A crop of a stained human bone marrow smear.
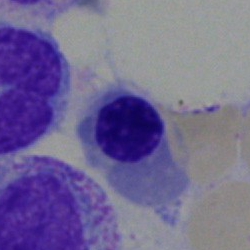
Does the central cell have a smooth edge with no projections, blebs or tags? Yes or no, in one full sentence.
No, it is a rough edge, not a smooth one, that bounds the cell.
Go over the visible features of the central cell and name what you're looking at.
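Dense, dark purple chromatin lies in coarse clumps within the nucleus. The cytoplasm is pale greyish blue, with no granules visible in it. Larger cells with big purple nuclei lie to its left. The cell is an erythroblast.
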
